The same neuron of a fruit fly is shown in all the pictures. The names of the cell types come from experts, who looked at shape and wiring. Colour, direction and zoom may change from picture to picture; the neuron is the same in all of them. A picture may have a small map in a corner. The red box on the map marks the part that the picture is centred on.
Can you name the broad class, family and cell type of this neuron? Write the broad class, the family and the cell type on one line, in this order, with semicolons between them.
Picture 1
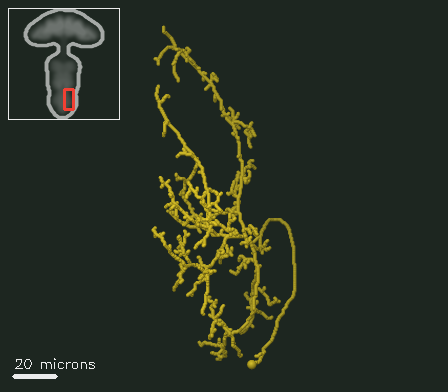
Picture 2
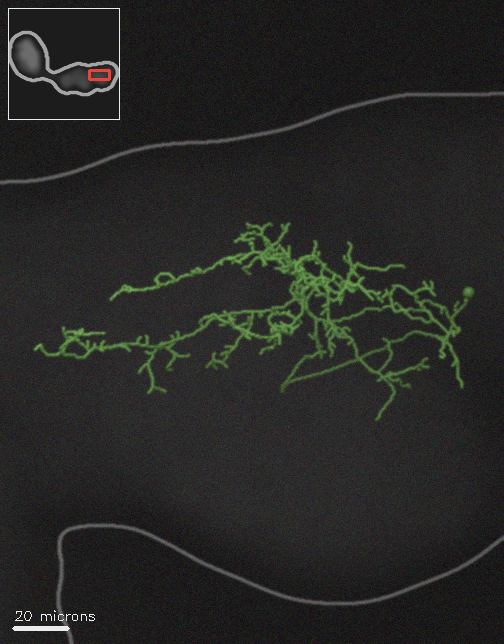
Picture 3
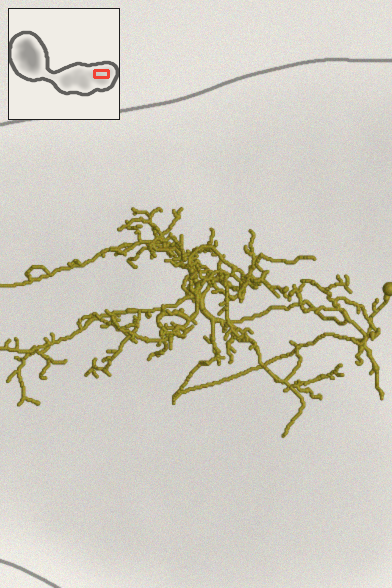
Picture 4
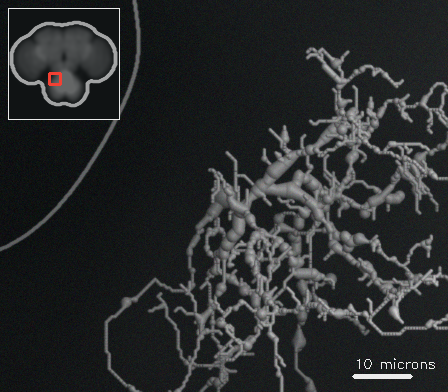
nerve-cord intrinsic neuron; hemilineage 17A; IN17A061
